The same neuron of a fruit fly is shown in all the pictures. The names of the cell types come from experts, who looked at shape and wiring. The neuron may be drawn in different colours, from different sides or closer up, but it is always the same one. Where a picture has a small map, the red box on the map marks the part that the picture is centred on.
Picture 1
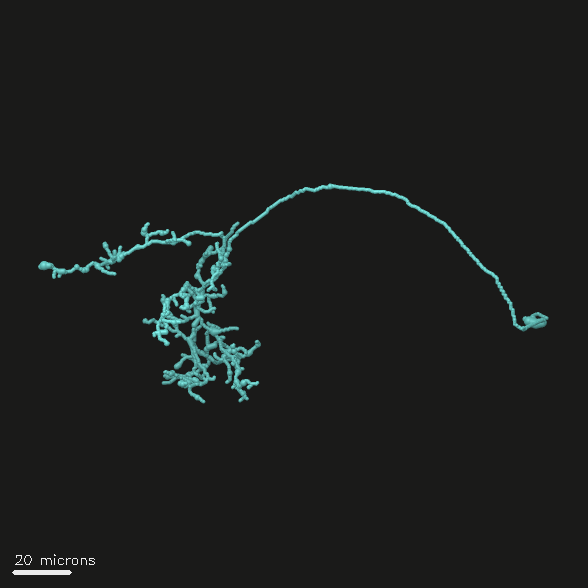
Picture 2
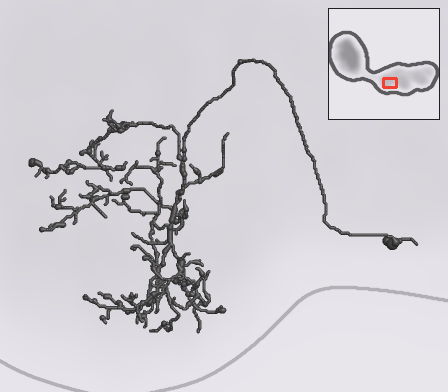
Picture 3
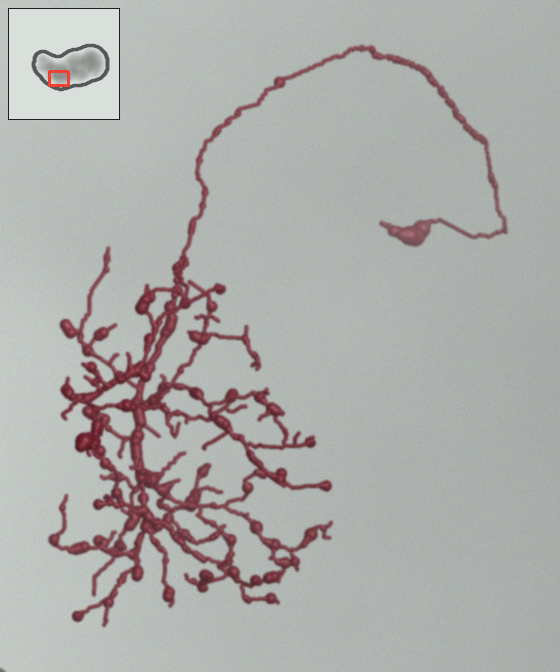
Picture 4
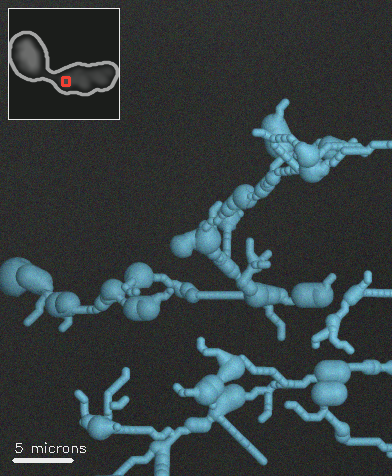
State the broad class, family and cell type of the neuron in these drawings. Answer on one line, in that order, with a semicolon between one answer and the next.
nerve-cord intrinsic neuron; hemilineage 12B; IN12B049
